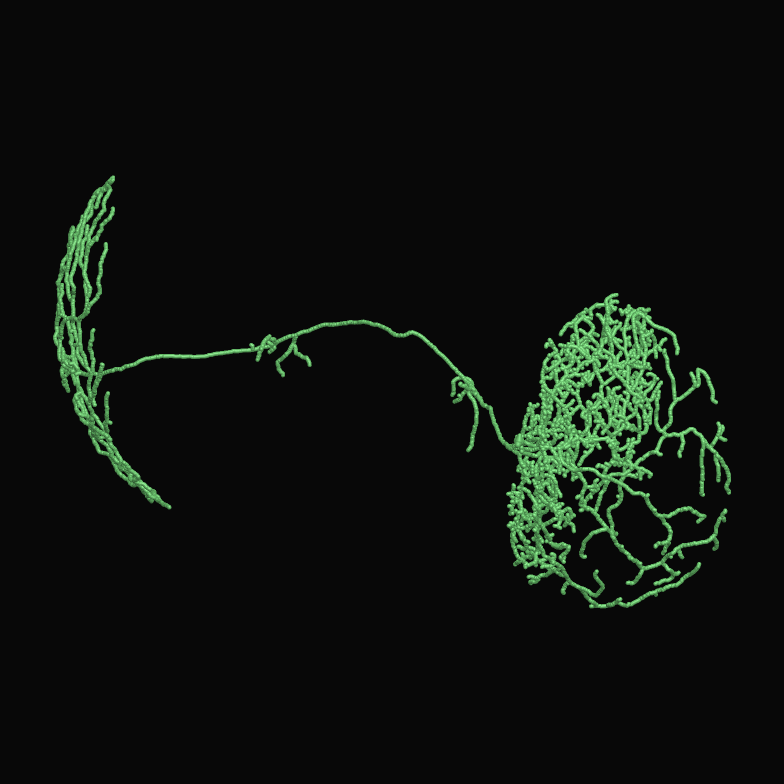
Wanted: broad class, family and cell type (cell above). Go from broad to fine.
visual projection neuron; hemilineage VPNl&d1_lateral; MeVPMe2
